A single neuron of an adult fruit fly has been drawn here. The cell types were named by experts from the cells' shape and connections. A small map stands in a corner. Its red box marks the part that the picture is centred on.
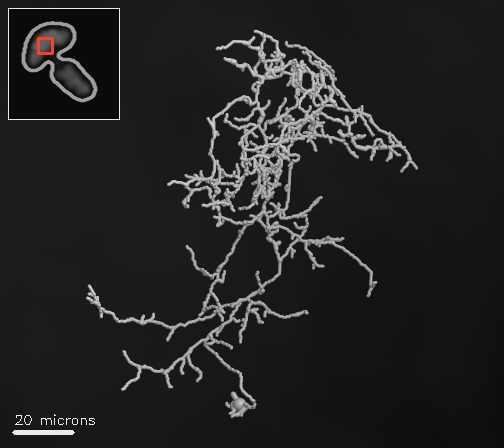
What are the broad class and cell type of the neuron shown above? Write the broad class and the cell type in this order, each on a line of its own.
central-brain intrinsic neuron
GNG241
